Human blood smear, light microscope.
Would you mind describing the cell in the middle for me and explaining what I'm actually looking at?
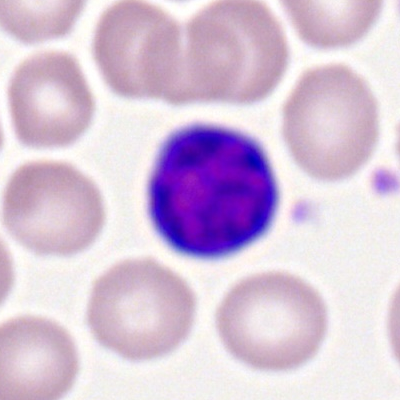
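Round and smooth in outline, the cell has dense, coarsely clumped chromatin, dark purple with slightly paler patches. Cytoplasm is scant, at most a thin blue rim at the edge. No vacuoles are visible. This is a lymphocyte.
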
